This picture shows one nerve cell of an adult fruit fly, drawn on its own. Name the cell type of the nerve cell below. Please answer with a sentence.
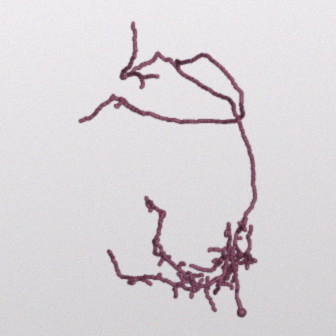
The cell type is AVLP149.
